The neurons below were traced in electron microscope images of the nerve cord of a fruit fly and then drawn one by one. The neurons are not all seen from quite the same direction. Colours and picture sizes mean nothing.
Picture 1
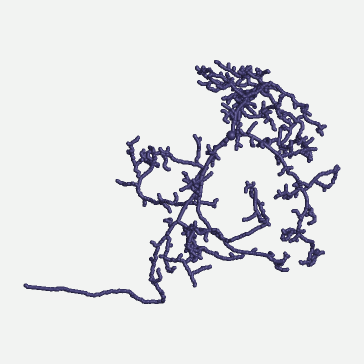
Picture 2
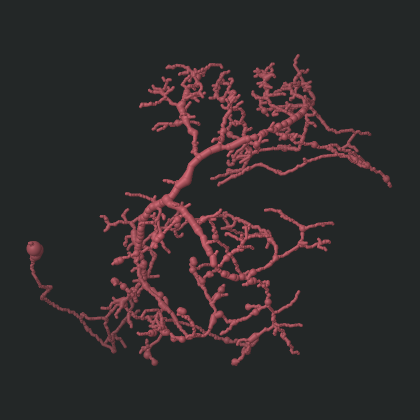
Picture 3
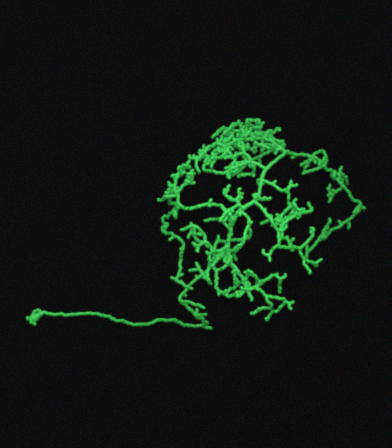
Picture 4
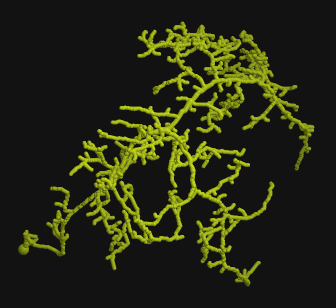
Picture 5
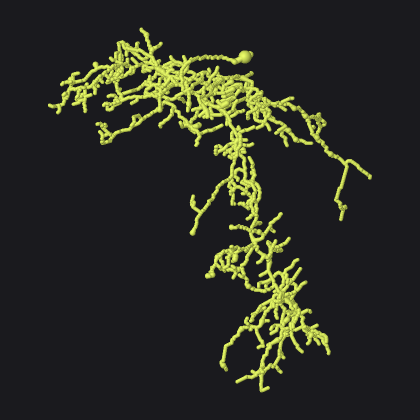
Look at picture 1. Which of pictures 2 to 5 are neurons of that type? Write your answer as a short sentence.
Picture 2, picture 3 and picture 4 are of the same cell type.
